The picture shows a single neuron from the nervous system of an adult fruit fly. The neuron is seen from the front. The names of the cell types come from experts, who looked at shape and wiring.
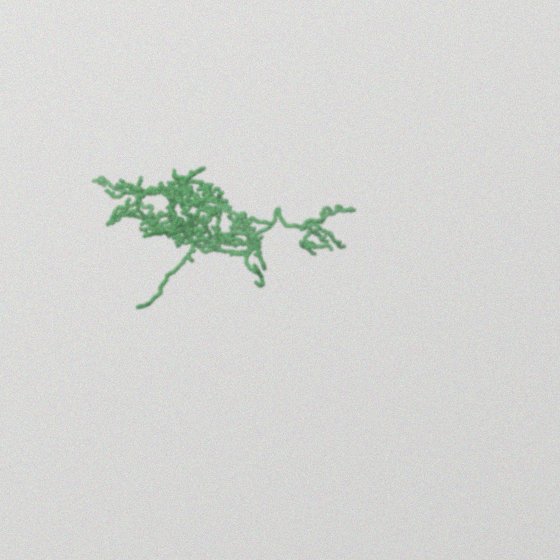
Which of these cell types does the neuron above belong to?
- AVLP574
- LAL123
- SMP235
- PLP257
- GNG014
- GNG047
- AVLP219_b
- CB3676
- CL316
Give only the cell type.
CL316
